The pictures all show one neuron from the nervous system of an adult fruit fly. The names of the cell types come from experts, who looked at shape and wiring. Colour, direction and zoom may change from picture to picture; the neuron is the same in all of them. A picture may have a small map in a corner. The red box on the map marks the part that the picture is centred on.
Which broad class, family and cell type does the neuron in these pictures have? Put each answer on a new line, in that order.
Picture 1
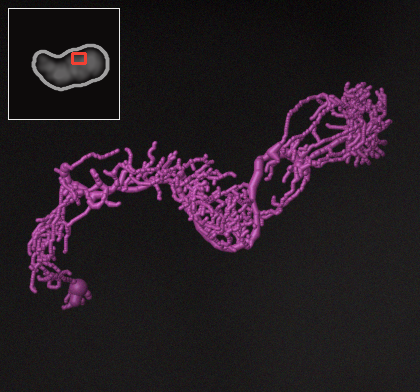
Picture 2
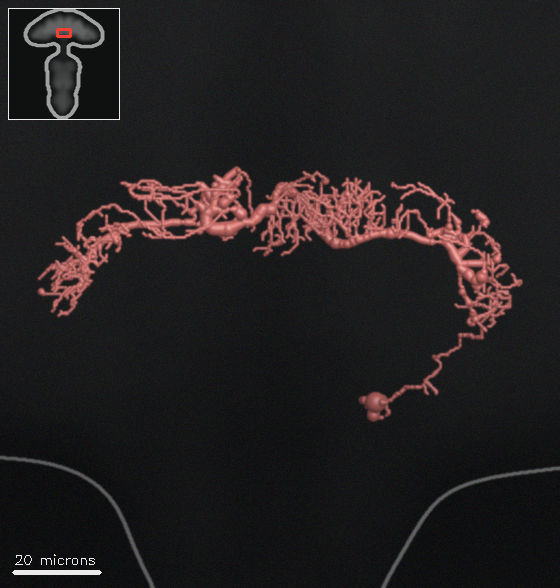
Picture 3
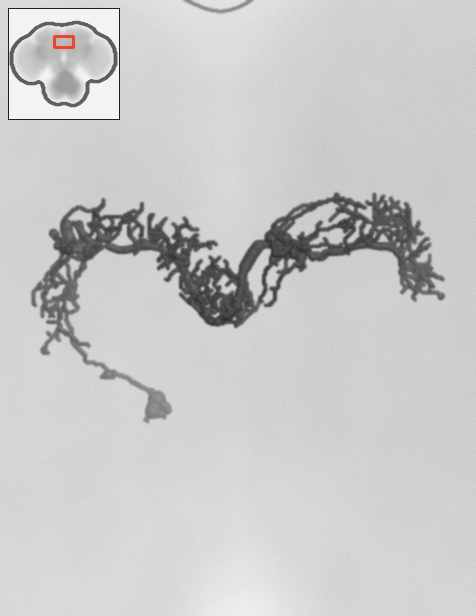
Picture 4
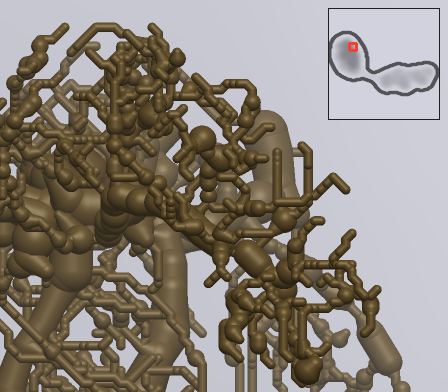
central-brain intrinsic neuron
hemilineage PBp1
Delta7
